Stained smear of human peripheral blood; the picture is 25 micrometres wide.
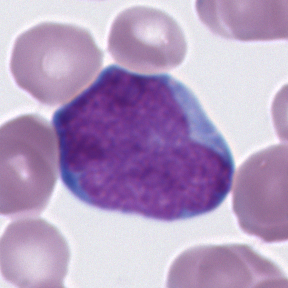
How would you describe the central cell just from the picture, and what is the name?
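The cytoplasm forms a narrow blue rim, widest at the upper right. It contains neither granules nor vacuoles. The cell is a myeloblast.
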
